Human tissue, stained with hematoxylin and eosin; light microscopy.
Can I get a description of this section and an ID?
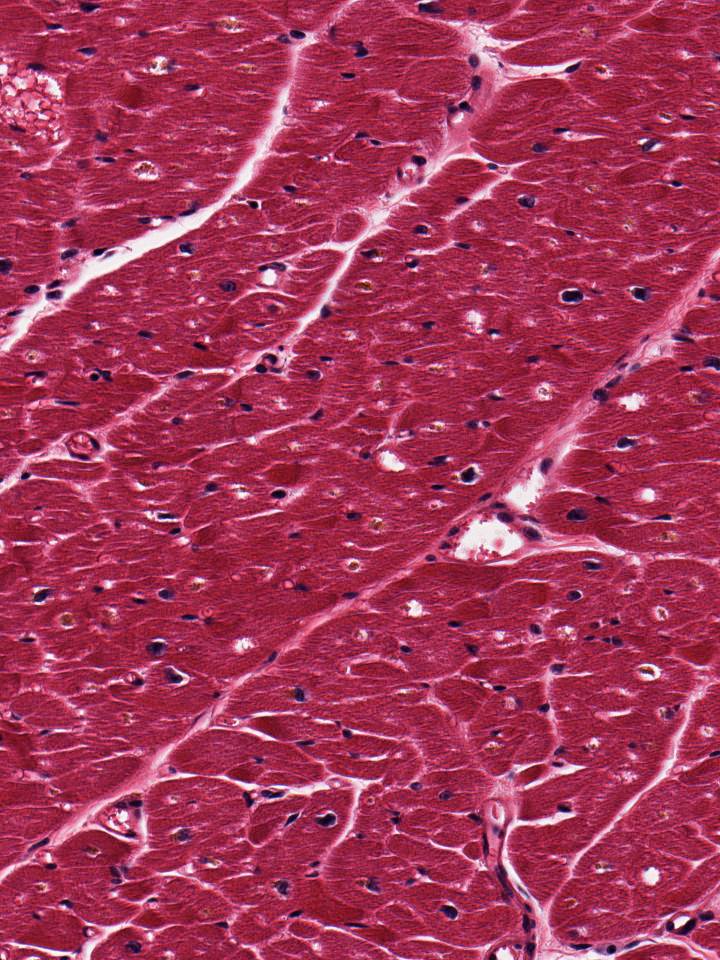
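Pale septa running diagonally from lower left to upper right group the muscle fibres into bundles. Many myocyte nuclei lie in a pale clear zone containing fine yellow-brown granules. Scanty connective tissue forms thin strands between fibres. This section is left ventricle of the heart.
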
